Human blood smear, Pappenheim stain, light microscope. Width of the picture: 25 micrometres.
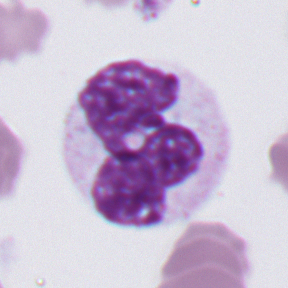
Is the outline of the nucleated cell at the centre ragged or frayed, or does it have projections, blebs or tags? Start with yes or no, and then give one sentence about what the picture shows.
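No. The cell outline is round and smooth.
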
